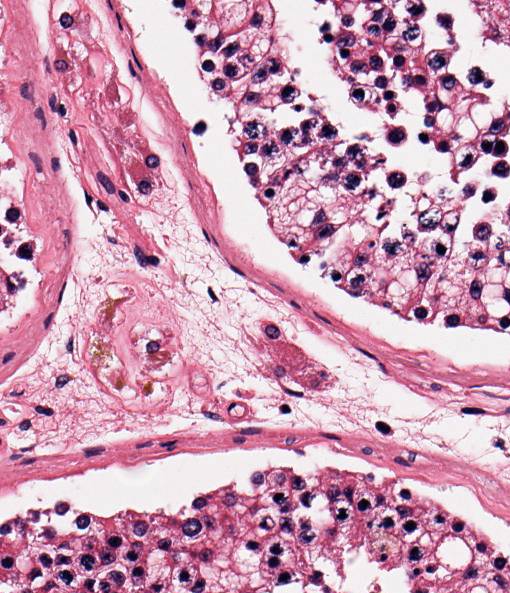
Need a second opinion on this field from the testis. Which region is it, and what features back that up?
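Seminiferous tubule is what you see. Parts of three tubules lie at the upper right, the bottom and the left edge, a wedge of interstitial tissue between them. Their lining is stratified, many cells deep, with round, dark nuclei.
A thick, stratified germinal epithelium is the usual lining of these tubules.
Near the centre, a few interstitial cells have abundant pink granular cytoplasm.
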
